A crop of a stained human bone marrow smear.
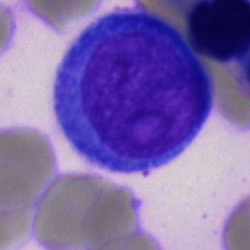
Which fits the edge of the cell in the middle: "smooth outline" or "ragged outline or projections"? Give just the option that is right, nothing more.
Smooth outline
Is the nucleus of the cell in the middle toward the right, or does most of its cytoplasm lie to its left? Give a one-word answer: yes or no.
Yes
